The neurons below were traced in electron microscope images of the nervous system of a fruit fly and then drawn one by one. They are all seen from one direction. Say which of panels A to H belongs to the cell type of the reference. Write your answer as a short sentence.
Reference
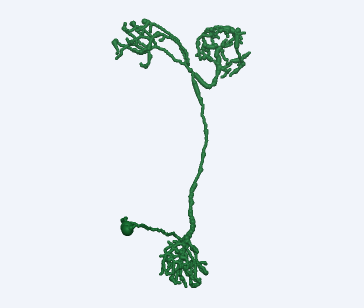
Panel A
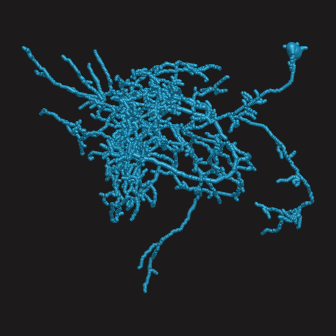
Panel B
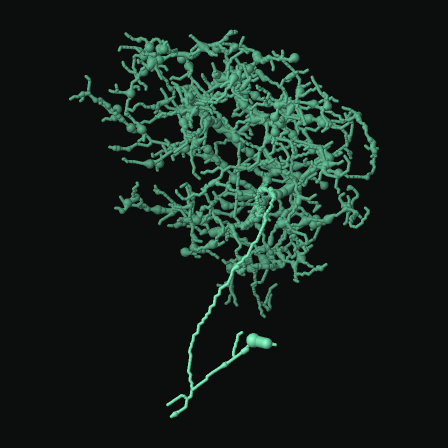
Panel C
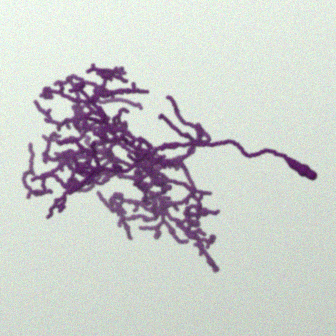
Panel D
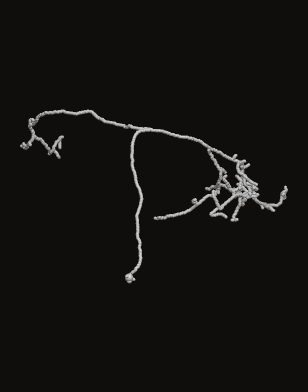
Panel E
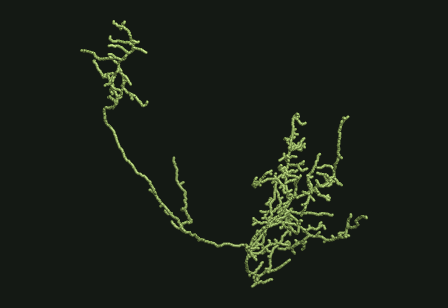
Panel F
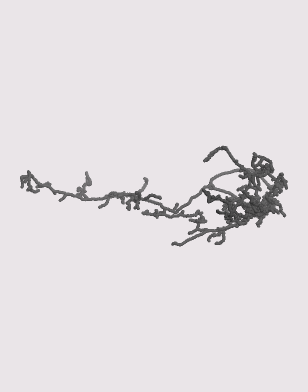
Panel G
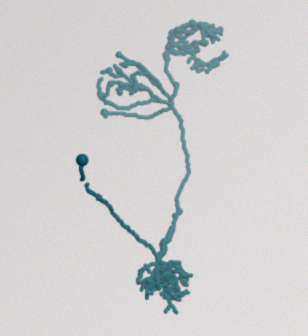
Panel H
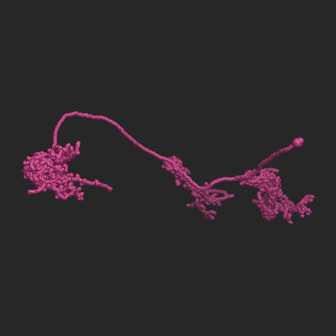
The neuron in panel G is of the same cell type.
